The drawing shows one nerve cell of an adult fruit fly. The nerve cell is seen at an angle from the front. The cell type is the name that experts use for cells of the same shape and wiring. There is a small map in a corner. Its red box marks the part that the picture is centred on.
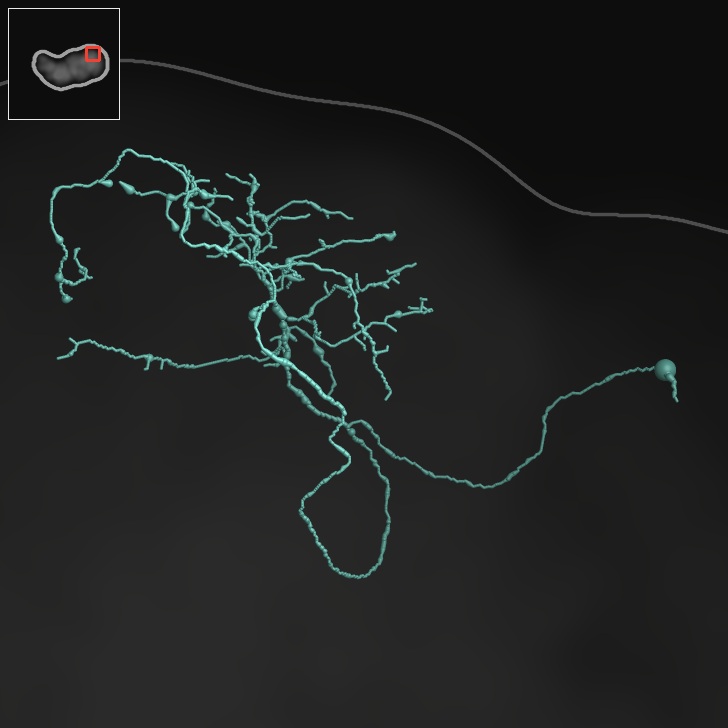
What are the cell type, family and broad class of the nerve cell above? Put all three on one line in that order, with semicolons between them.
CB1759b; hemilineage SLPal2; central-brain intrinsic neuron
